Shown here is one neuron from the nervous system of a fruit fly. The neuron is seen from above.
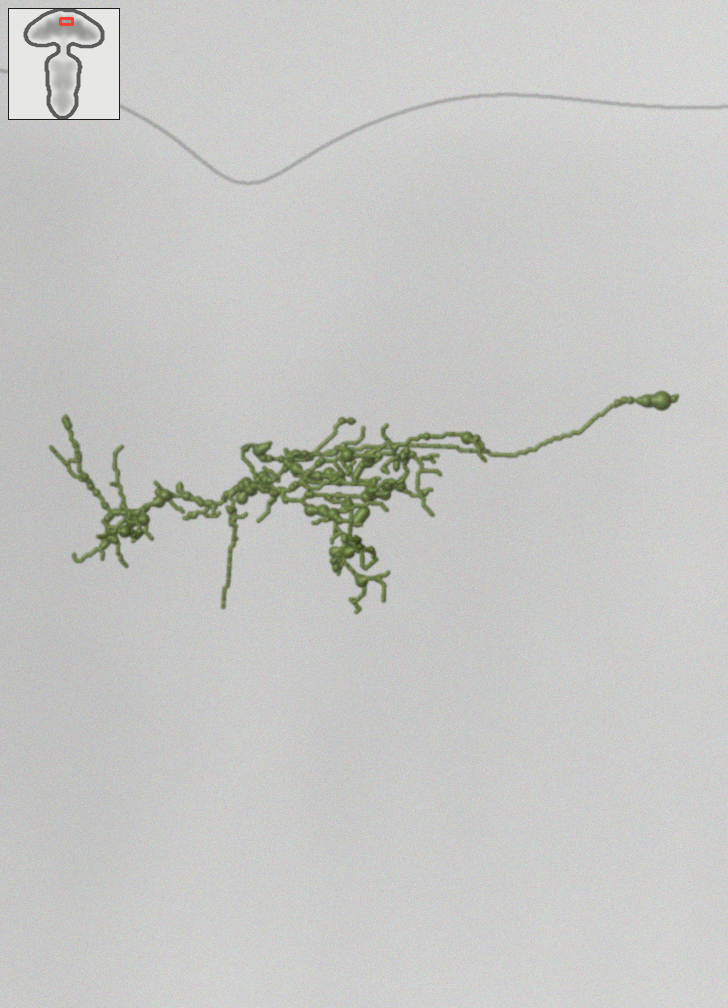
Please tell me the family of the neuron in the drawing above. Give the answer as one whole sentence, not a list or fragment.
Under family hemilineage TRdl_a sits this neuron.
